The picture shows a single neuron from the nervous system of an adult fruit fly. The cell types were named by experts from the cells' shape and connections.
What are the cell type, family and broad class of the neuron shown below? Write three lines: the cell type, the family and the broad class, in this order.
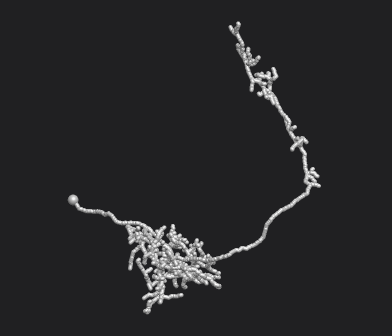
VES032
hemilineage VESa2
central-brain intrinsic neuron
